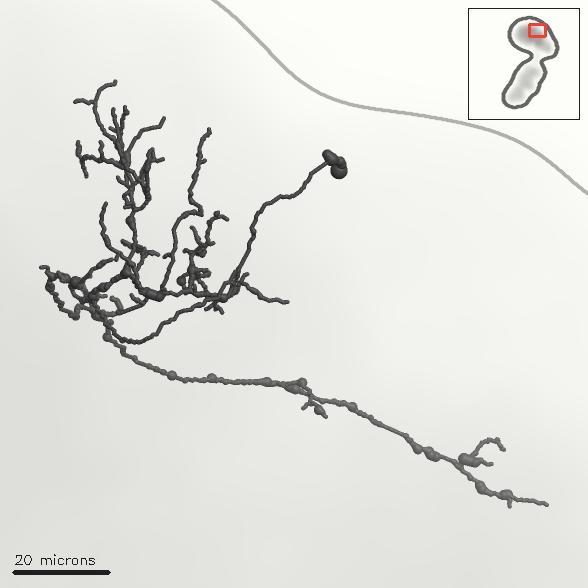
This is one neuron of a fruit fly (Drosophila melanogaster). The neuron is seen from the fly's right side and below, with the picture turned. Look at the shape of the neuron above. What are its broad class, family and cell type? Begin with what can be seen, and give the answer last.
The cell body is at the top of the picture. By the scale bar it is about 110 microns wide in this view. Dozens of branch ends can be seen. It is a central-brain intrinsic neuron. The family is hemilineage ALv2. It is of cell type CB4083.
